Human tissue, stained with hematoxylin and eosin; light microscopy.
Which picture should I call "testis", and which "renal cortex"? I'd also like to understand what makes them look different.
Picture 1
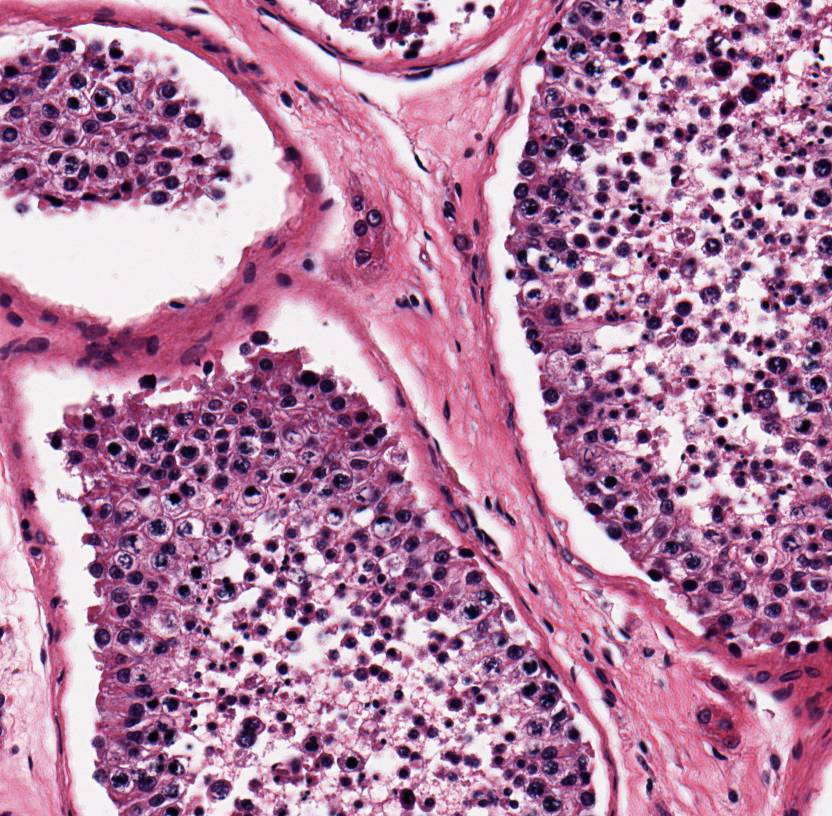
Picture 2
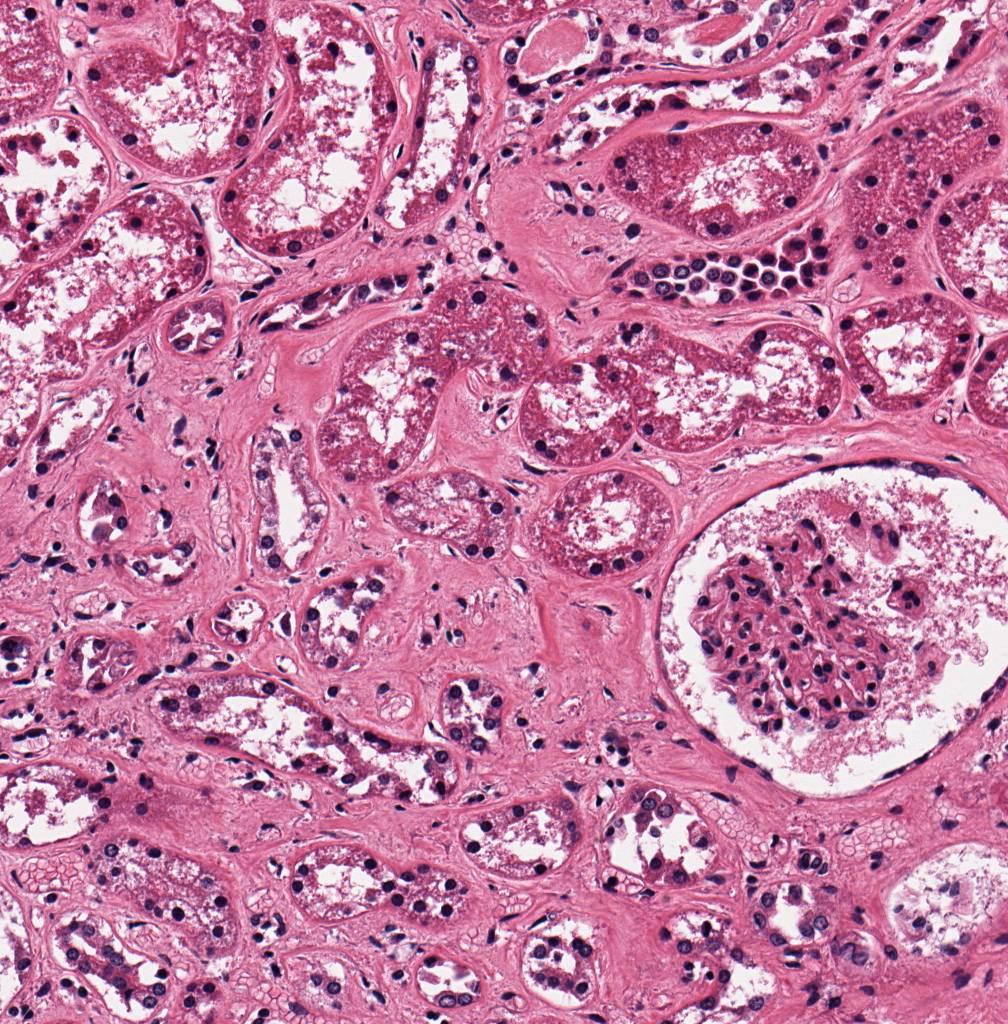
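Testis in picture 1, renal cortex in picture 2. Testis: several rounded tubules cut across, separated by bands of pink connective tissue. Large tubules at right and lower left filled by many layers of crowded cells with round dark nuclei. Many small round cells with very dark, dense nuclei scattered through inner parts of tubules. No fat cells seen. Renal cortex: closely set tubules in cross and oblique section fill most of the field. Larger tubules lined by cells with abundant granular pink cytoplasm and round dark nuclei. Smaller tubules with low lining cells and little cytoplasm gathered at lower left. Pink fibrous collagen widens the spaces between tubules.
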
